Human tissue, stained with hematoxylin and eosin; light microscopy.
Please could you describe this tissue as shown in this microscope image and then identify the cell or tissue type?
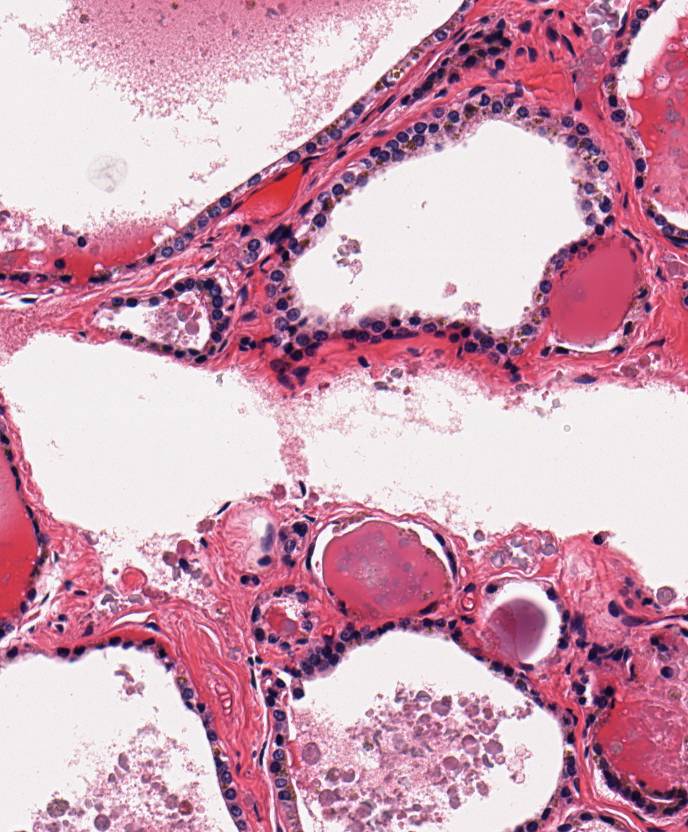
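First I see rounded follicles of widely varying size, separated by thin bands of pink fibrous stroma. Each is lined by a single layer of flattened to cuboidal cells with round dark nuclei. Several smaller follicles along the bottom and right edge hold dense deep pink colloid. I can find no fat cells anywhere. This is thyroid.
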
